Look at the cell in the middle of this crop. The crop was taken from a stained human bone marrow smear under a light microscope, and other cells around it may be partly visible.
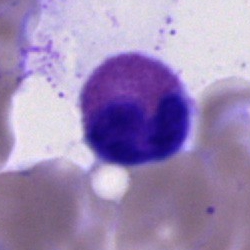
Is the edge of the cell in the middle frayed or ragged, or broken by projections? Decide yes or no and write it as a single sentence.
No, what this cell has is a smooth outline, not a rough one.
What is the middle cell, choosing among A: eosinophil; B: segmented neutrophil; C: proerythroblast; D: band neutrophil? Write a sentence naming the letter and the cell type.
Identification: the cell in the middle is an eosinophil, matching option A.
